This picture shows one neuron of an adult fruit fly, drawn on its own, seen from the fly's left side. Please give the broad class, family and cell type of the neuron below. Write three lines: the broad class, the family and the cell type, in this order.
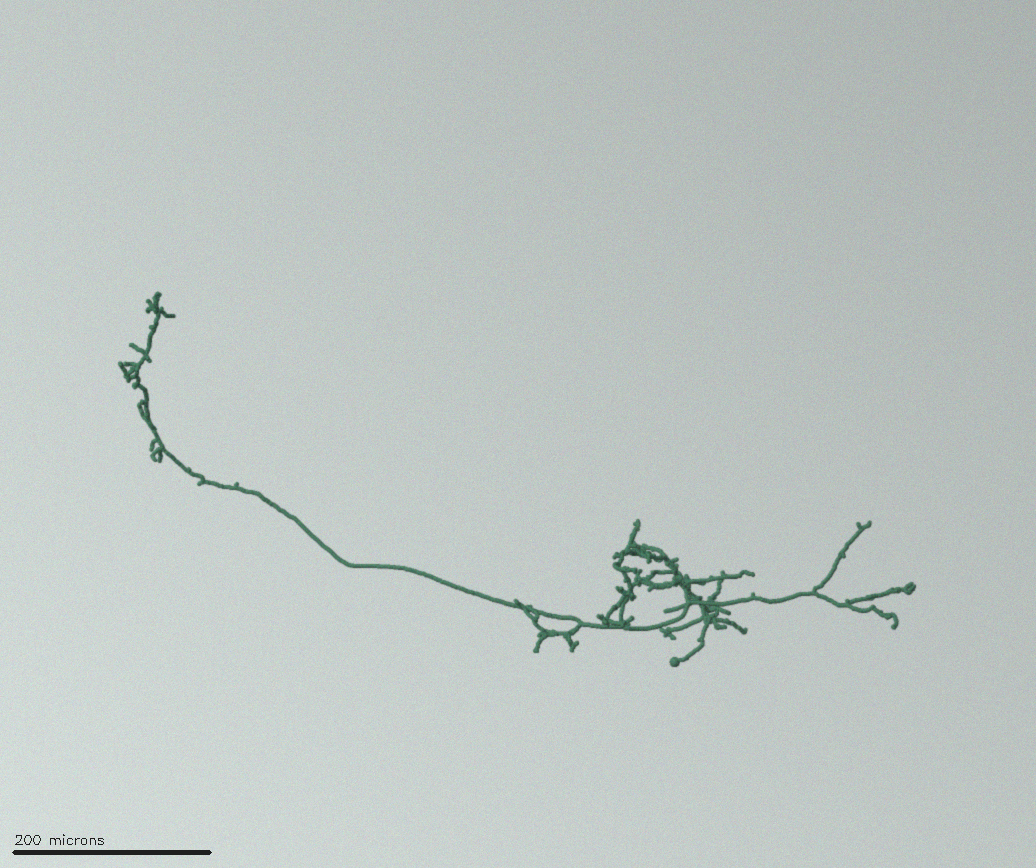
ascending neuron
hemilineage 05B
AN05B050_c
